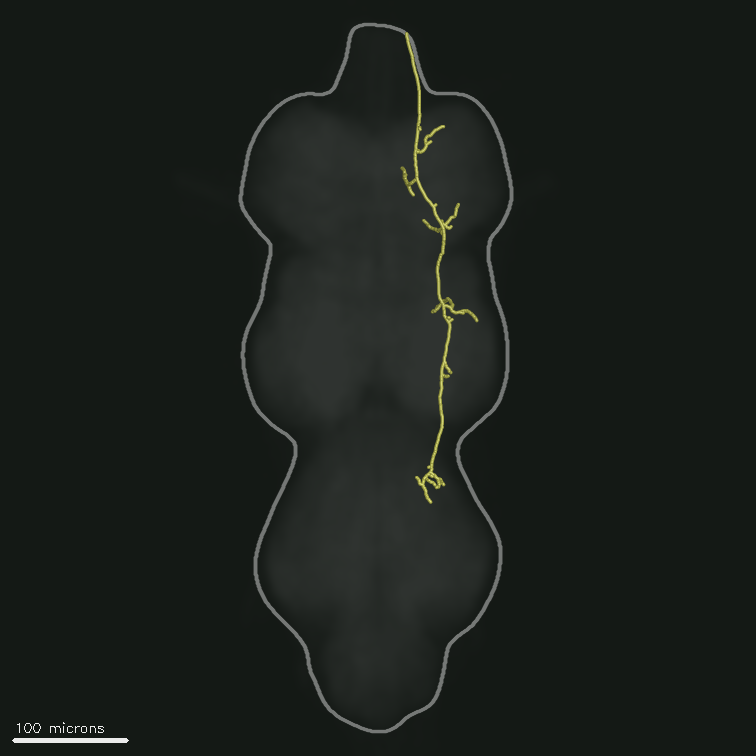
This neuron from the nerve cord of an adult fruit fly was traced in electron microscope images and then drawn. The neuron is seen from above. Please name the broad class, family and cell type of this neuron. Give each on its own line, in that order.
descending neuron
DNb
DNb06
